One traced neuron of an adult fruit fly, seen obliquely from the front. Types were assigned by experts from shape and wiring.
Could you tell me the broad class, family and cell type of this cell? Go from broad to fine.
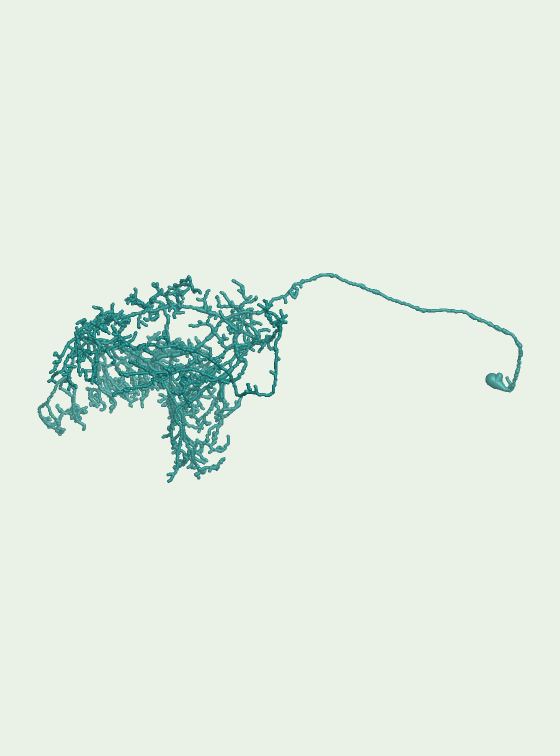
central-brain intrinsic neuron; class CX; FB4N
